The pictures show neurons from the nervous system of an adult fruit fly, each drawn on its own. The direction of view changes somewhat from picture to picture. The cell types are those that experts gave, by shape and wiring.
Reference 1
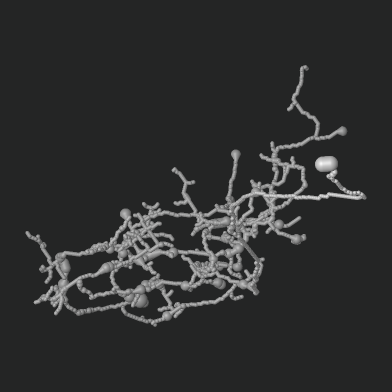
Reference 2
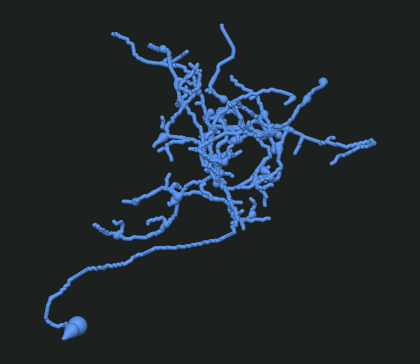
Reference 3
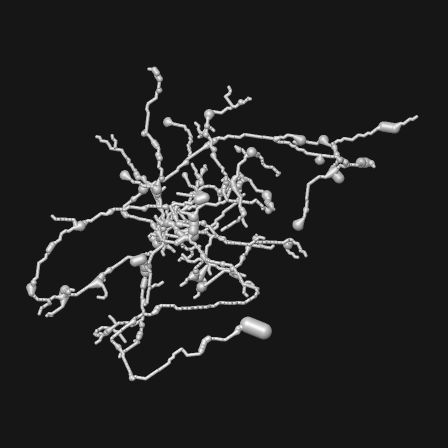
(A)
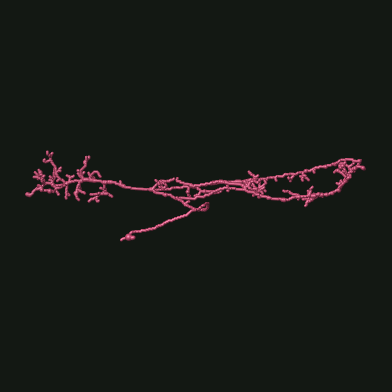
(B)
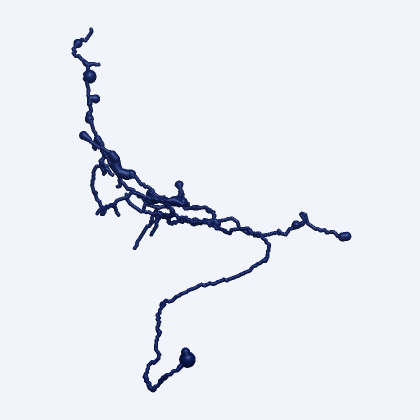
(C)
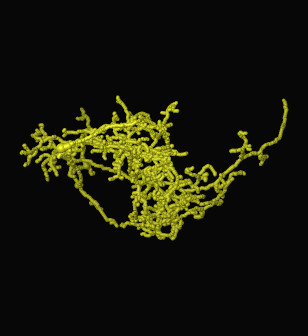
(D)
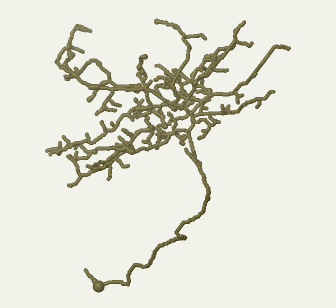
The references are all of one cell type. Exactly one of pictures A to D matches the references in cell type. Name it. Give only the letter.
D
